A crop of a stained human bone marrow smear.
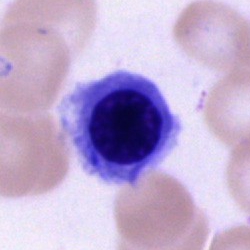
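Erythroblast, the cell in the middle of a stained human bone marrow smear. Notice that its outline is irregular and ragged rather than smooth, with small frayed projections along the left edge. The cytoplasm is blue and shows no distinct granules.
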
